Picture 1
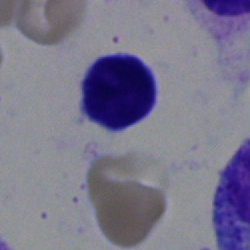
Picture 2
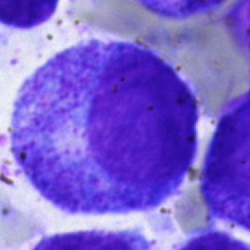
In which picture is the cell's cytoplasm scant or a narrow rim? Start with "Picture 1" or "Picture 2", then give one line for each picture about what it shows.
Picture 1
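In picture 1: The nucleus fills almost the whole of the cell.
In picture 2: The cytoplasm is plentiful on the left side of the cell and stains bluish-purple.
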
